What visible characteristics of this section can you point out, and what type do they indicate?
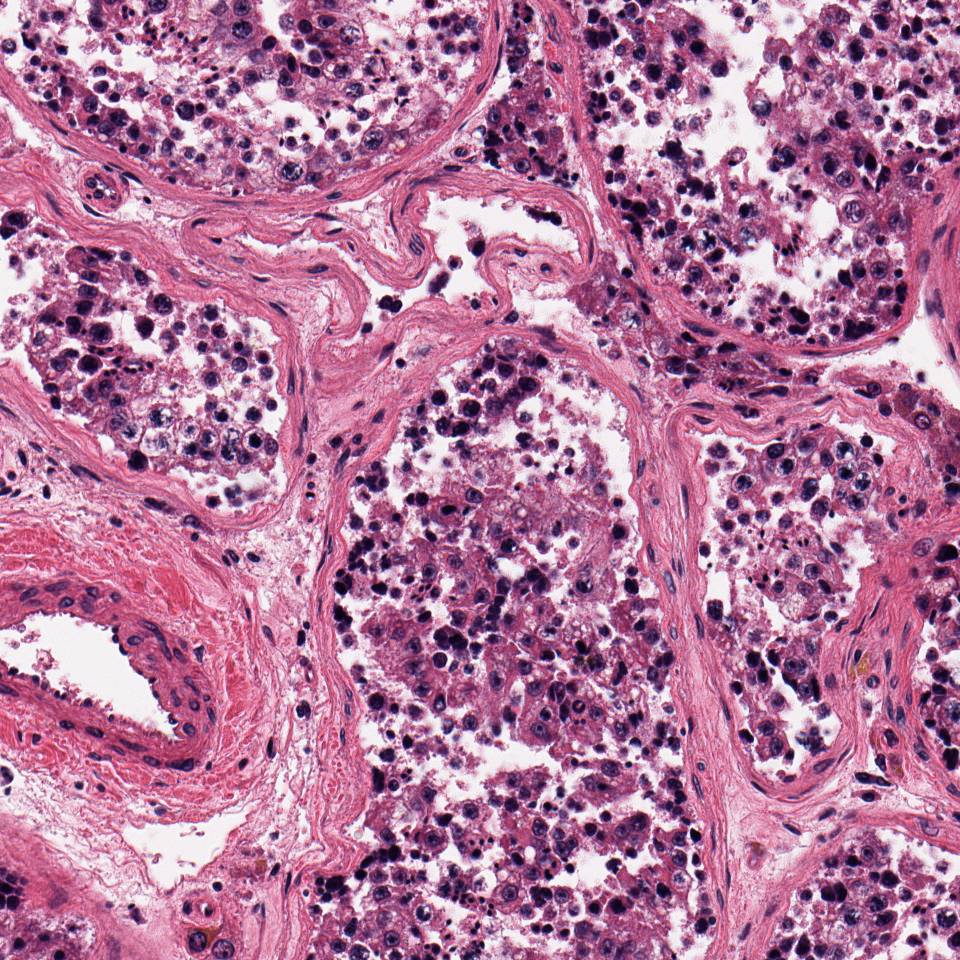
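Wavy bands of pink fibrous tissue divide the field into rounded compartments of cells. Each has a thick, layered eosinophilic wall with elongated nuclei parallel to its edge. Inside, cells are loosely packed and discohesive, with white gaps; many have small, round, very dark condensed nuclei. This is testis.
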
